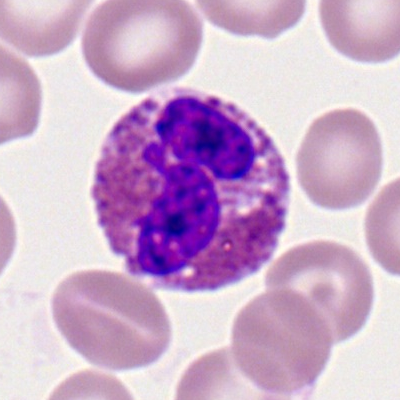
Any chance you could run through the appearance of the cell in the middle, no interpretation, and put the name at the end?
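Nucleus: two lobes, set one above the other. Chromatin: dark purple, coarsely clumped. Granules: fill the cytoplasm out to the cell edge. Name: eosinophil.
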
